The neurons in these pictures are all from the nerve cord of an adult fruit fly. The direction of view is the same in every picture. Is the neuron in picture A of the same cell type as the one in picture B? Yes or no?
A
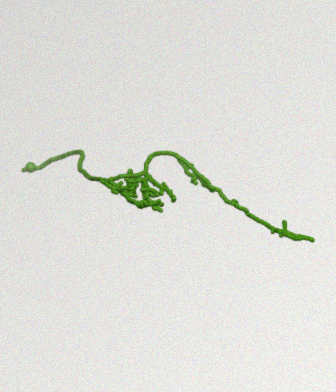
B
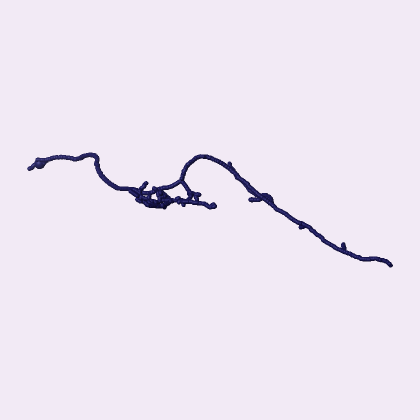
yes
